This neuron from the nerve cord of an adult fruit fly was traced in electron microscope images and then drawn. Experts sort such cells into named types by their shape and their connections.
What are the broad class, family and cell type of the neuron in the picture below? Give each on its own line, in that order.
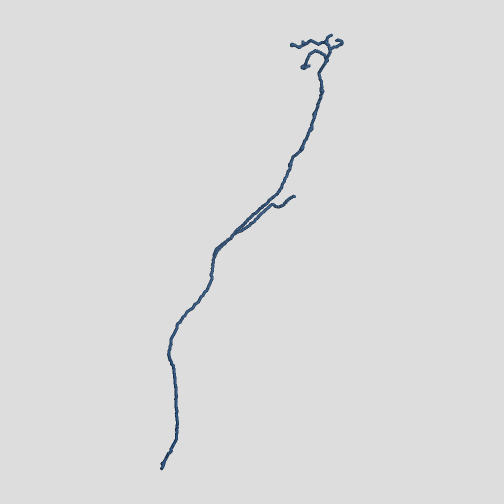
sensory neuron entering the nerve cord
class gustatory
WG1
